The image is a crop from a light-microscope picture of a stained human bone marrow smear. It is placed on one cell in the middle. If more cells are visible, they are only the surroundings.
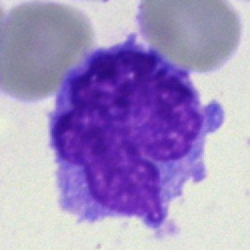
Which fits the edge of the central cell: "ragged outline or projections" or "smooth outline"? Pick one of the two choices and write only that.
Ragged outline or projections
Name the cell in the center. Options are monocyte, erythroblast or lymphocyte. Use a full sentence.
The identification for the central cell is a monocyte.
